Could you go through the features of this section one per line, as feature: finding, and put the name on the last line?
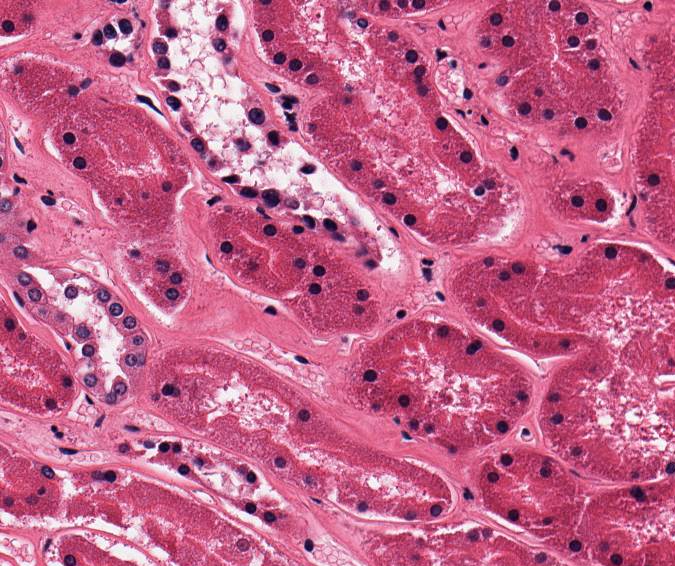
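Packing: closely packed tubules, many elongated, running diagonally upper left to lower right
Most linings: cells with abundant granular deep pink cytoplasm
Top centre: one tubule with pale foamy vacuolated cytoplasm and crowded dark nuclei
Fat cells: none that I can see
Name: renal cortex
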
